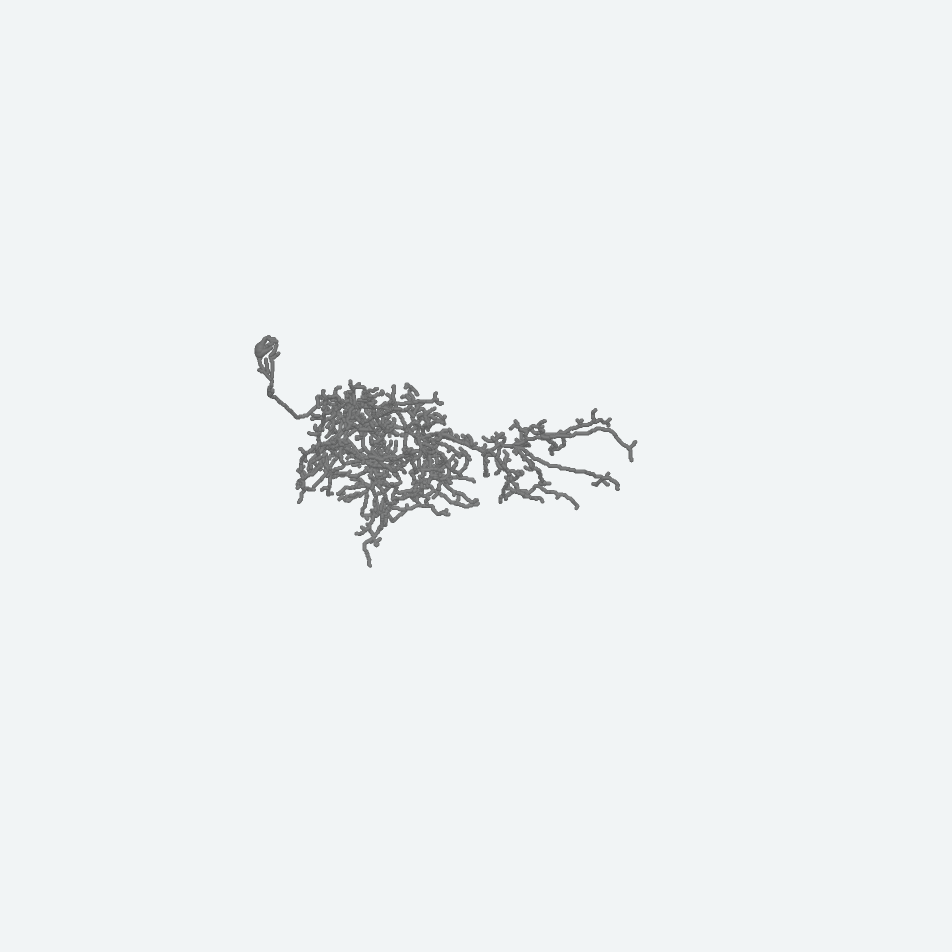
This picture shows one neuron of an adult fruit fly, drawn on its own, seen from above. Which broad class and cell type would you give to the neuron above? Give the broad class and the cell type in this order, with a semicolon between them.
central-brain intrinsic neuron; GNG036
